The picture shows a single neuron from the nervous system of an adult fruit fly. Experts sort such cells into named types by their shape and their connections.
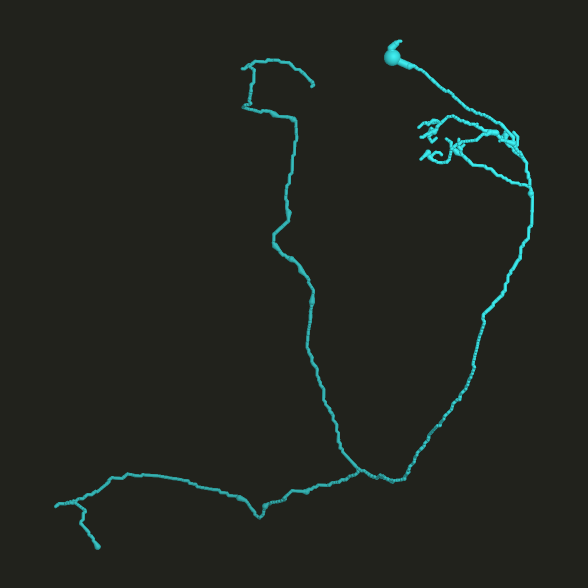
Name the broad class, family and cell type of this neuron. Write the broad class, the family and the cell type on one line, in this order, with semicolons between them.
central-brain intrinsic neuron; class Kenyon Cell; KCab-s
